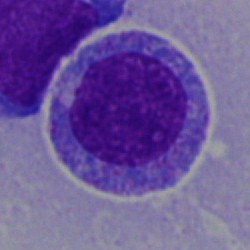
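Myelocyte: the cell in the middle of this stained bone marrow smear. Its nucleus sits roughly in the centre of the cell, and the chromatin is dark purple with a mottled, speckled texture. A moderate rim of bluish-lilac cytoplasm surrounds the nucleus on all sides.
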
